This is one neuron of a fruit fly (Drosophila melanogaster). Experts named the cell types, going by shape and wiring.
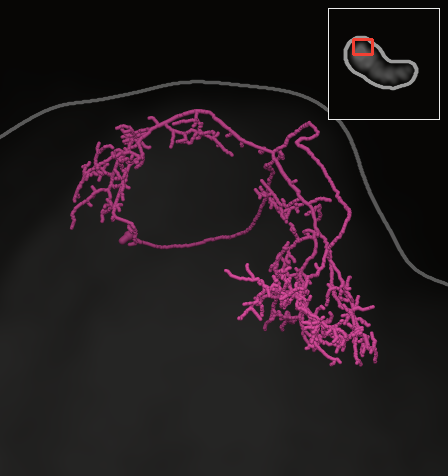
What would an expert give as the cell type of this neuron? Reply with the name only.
SMP249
